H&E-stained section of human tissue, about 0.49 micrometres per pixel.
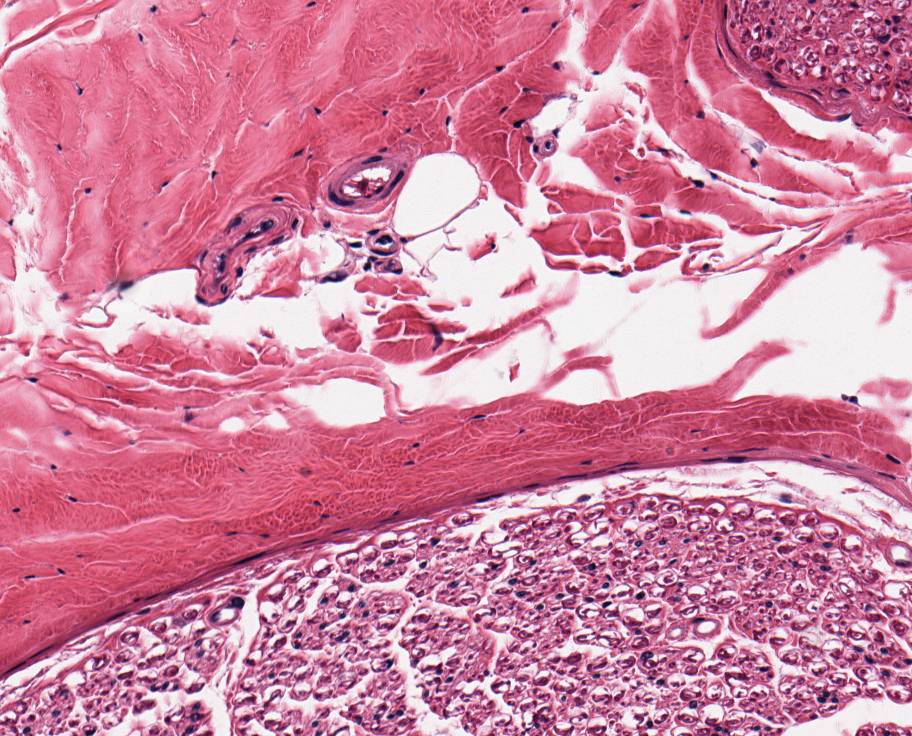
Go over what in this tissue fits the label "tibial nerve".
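In this tibial nerve, a large nerve fascicle cut in cross section fills the lower third of the field. Inside it the nerve fibres are small round profiles, each with a central axon surrounded by a pale myelin ring.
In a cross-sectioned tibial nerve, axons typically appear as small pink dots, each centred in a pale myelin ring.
The fibre profiles in this fascicle agree with that pattern.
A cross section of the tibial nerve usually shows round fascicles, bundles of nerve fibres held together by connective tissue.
Here a band of dense pink fibrous tissue with sparse, flattened, elongated nuclei runs along the upper edge of the fascicle, in keeping with that. A few small thick-walled vessels lie in the upper centre-left.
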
